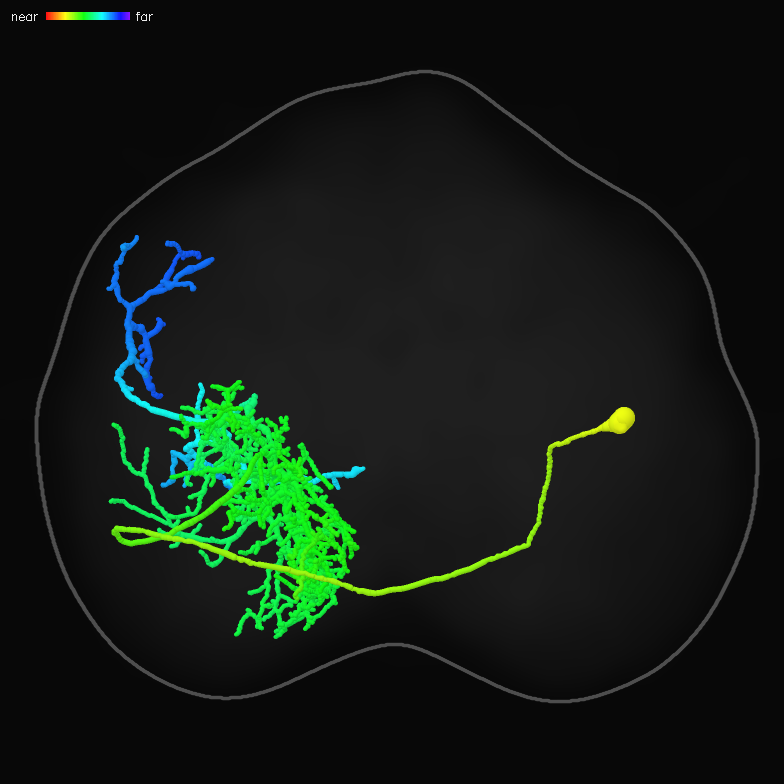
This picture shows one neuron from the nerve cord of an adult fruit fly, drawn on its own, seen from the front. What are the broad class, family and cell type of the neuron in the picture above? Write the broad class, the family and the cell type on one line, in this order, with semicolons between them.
nerve-cord intrinsic neuron; hemilineage 01A; IN01A007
